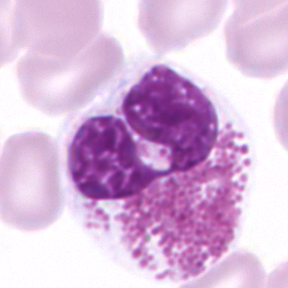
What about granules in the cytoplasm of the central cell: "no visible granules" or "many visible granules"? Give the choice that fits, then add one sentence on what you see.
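Many visible granules. The cytoplasm is packed with many coarse round granules.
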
